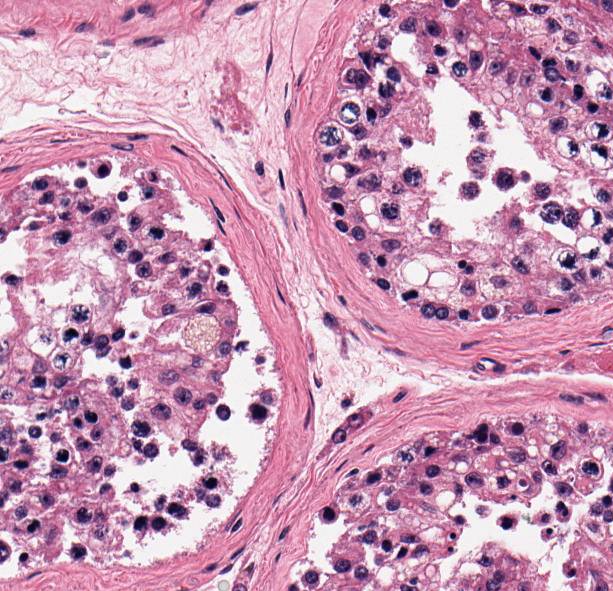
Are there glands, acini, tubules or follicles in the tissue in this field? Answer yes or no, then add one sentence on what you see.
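Yes. Parts of three large rounded tubules fill the left, upper right and lower right of the field, separated by a narrow wedge of stroma in the centre.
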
